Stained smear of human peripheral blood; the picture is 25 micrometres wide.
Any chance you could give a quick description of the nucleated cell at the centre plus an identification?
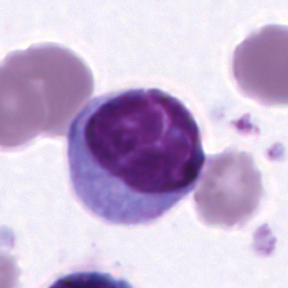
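Outline first: round and smooth, with the cell about 12 micrometres across. Next, the nucleus: roughly round, about 11 by 9 micrometres, lying toward the upper right of the cell and crossed by faint curved crease lines. Its chromatin stains dark purple and is fairly dense throughout. No granules are visible in the cytoplasm. The cell is a plasma cell.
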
